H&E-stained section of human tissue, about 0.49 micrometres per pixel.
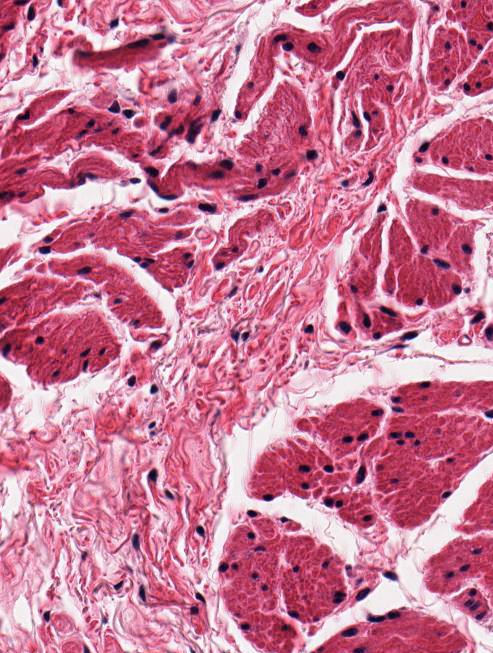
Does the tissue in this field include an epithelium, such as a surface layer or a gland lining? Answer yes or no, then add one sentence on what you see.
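No. No epithelium is present anywhere in the field.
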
